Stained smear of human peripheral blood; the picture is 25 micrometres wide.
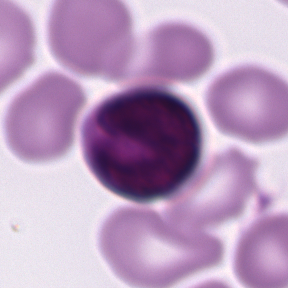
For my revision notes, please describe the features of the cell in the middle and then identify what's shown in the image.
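Look first at the outline: it is round and smooth, with no projections from the surface. Across the middle runs a paler magenta curved band. You won't find any vacuoles in this cell. It is a myeloblast.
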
